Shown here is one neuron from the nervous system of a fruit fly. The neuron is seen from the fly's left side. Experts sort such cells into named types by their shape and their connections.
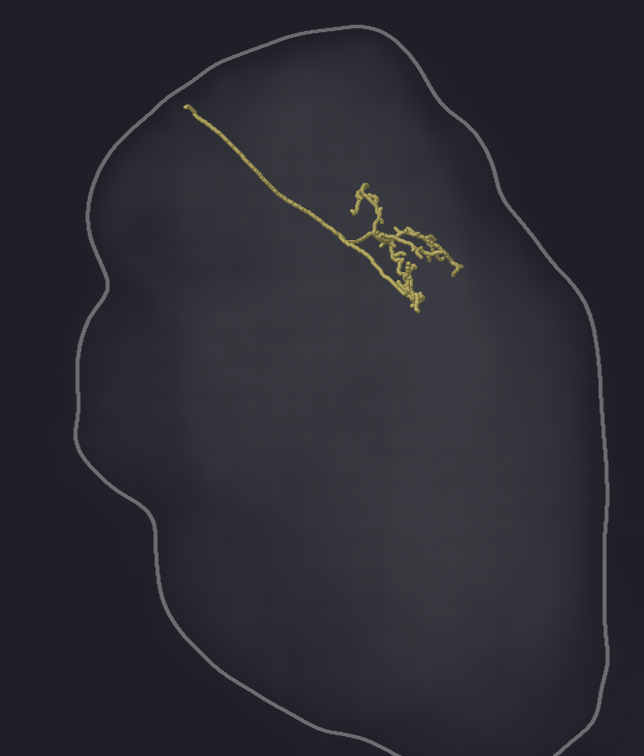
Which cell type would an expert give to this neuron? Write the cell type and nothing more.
CB1648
